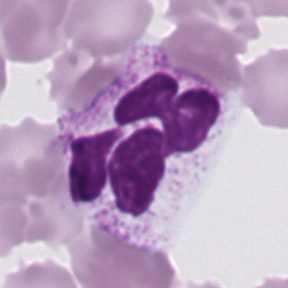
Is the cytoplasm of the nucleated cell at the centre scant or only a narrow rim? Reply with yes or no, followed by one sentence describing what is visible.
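No. The cytoplasm is plentiful and very pale, almost colourless.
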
